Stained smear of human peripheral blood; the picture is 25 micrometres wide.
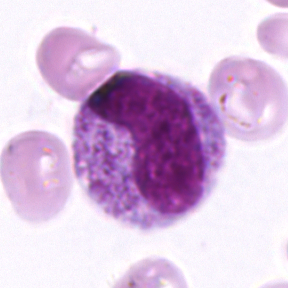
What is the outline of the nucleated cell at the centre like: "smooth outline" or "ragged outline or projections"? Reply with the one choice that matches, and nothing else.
Smooth outline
